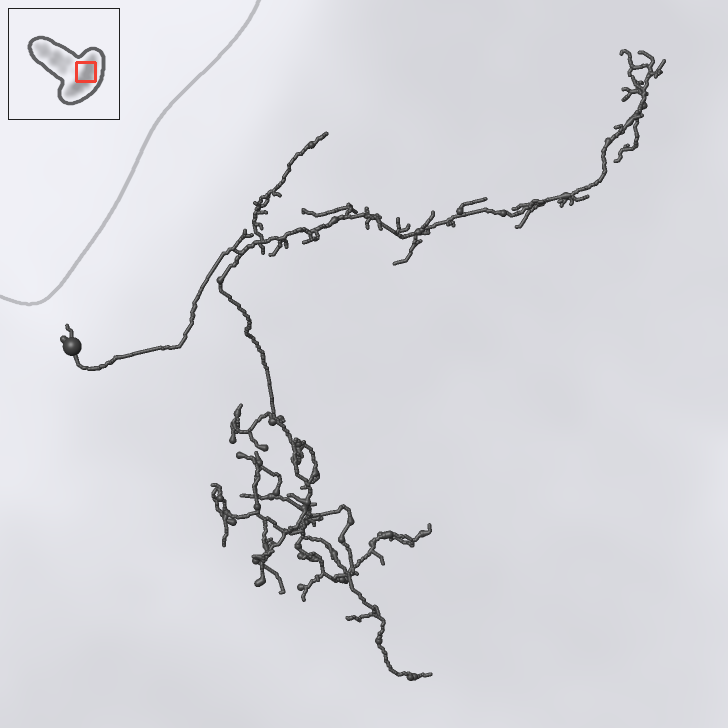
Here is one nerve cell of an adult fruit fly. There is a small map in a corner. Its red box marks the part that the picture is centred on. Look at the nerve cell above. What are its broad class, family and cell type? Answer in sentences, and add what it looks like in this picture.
Its broad class is central-brain intrinsic neuron. The family is hemilineage DM3_dorso_lateral. It is of cell type SMP317. Its cell body lies on the left of the picture. Dozens of branch ends can be seen.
